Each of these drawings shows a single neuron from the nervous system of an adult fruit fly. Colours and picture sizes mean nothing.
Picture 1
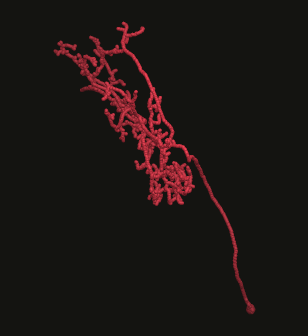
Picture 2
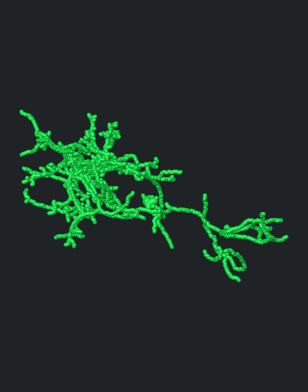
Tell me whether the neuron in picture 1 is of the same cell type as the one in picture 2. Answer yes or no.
no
